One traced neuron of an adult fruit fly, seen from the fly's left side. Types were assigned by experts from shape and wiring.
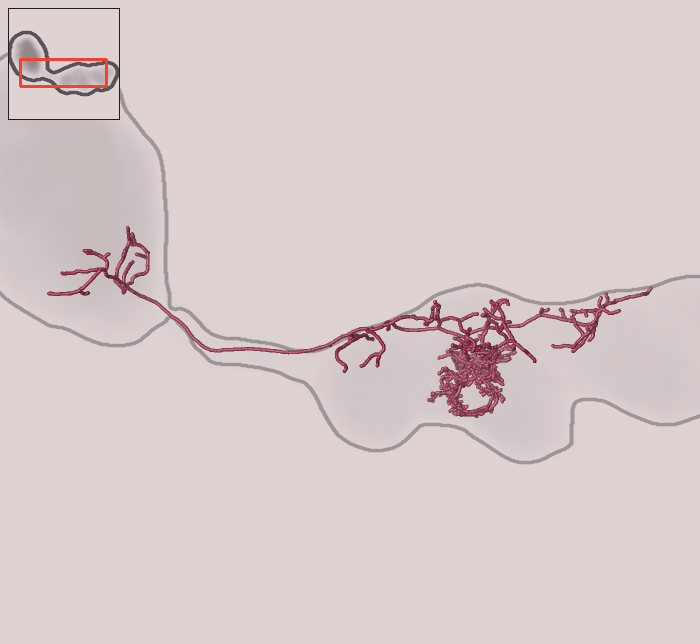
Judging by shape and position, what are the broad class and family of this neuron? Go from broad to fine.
ascending neuron; hemilineage 18B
